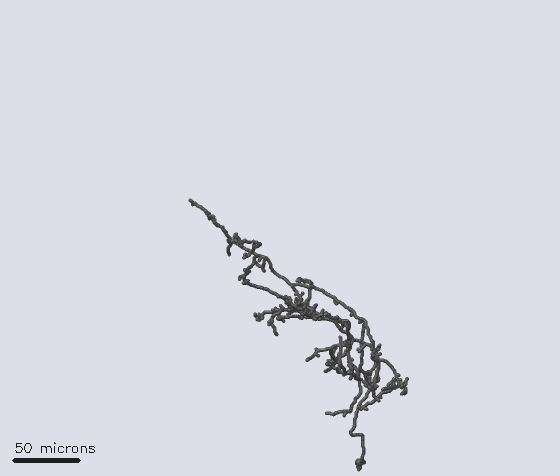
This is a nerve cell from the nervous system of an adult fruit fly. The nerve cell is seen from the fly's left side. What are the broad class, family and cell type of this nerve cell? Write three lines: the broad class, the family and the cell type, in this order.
central-brain intrinsic neuron
hemilineage LB5
GNG577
